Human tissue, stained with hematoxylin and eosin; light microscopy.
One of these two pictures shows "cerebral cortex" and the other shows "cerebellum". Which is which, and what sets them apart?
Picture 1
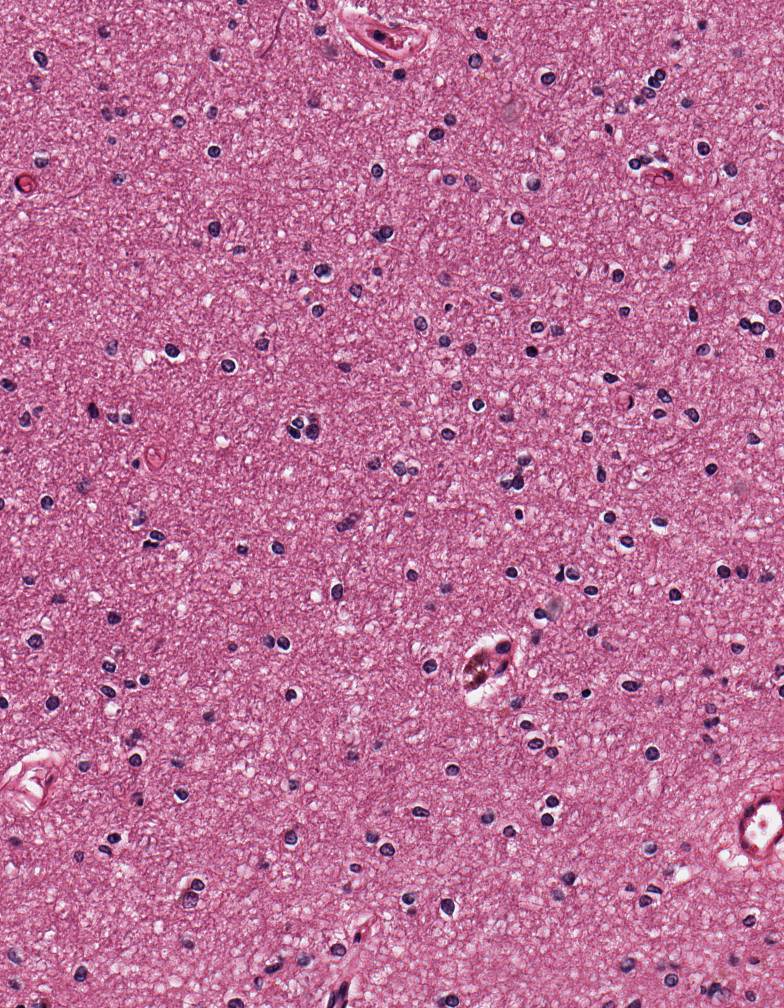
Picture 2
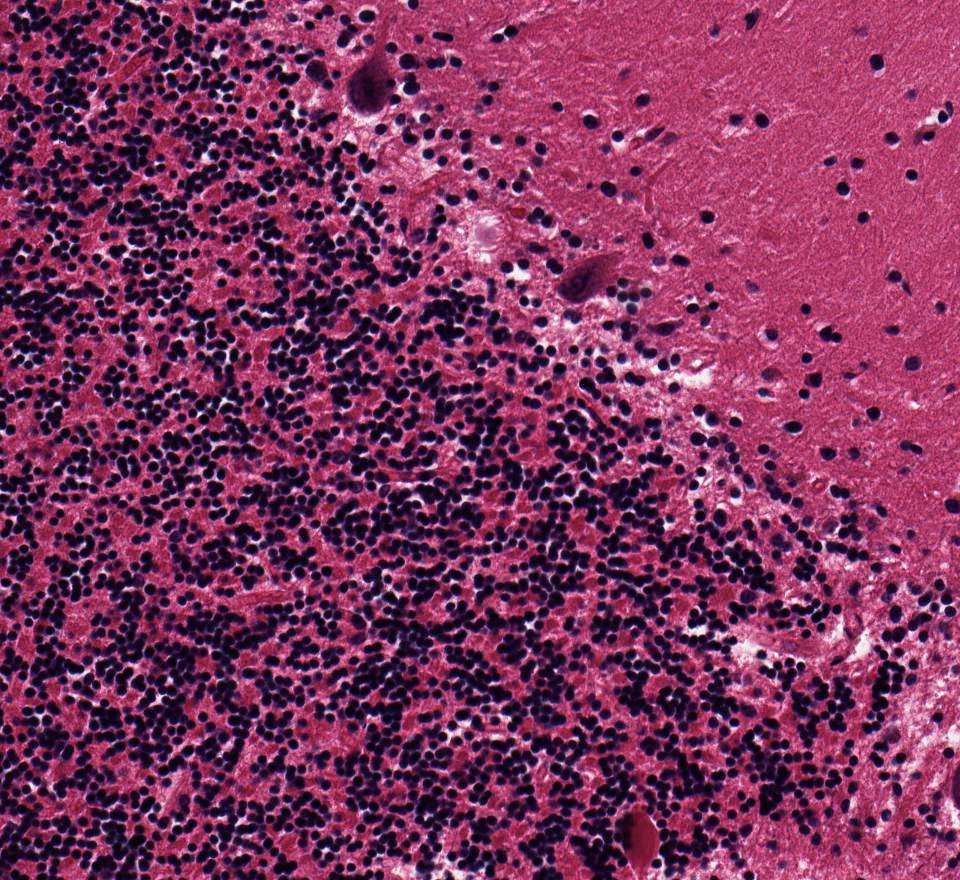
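The cerebellum is shown in picture 2, the cerebral cortex in picture 1. Picture 1 has single small cells spread fairly evenly in a finely fibrillary pink matrix with many tiny clear vacuoles, without glands or nests. Most nuclei are small, round and dark, many with a clear halo. In picture 2 a diagonal border separates closely packed granule cells with small, round, dark nuclei, at left and below, from a sparsely cellular, finely fibrillary pink layer at upper right. Large neurons with abundant purple cytoplasm lie singly along the border.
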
